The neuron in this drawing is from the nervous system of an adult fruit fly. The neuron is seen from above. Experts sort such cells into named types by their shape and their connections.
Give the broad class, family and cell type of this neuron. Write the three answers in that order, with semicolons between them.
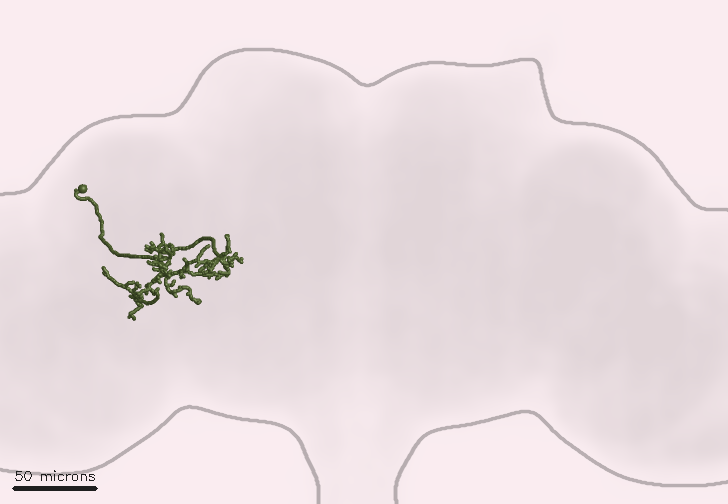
central-brain intrinsic neuron; hemilineage SLPal3_and_SLPal4_dorsal; CB4122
